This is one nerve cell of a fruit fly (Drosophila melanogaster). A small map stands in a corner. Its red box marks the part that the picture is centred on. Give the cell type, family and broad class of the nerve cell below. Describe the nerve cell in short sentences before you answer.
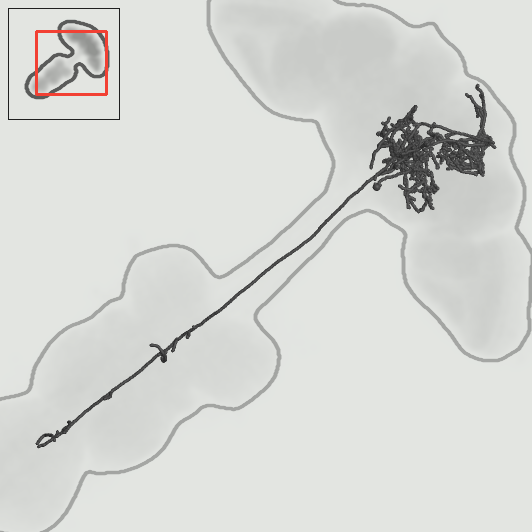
It reaches both the brain and the nerve cord, passing through the neck. In this view it is wider than it is tall. It is of cell type CB0429. The family is hemilineage DM6_central2. This is a descending neuron.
